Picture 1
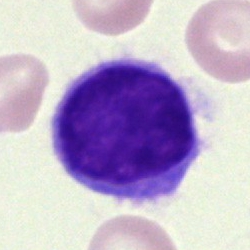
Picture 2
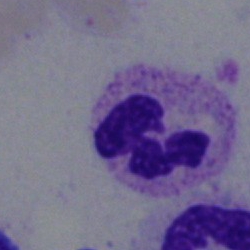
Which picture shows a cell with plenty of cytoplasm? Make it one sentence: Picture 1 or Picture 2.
In picture 2, a wide area of cytoplasm encircles the nucleus.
